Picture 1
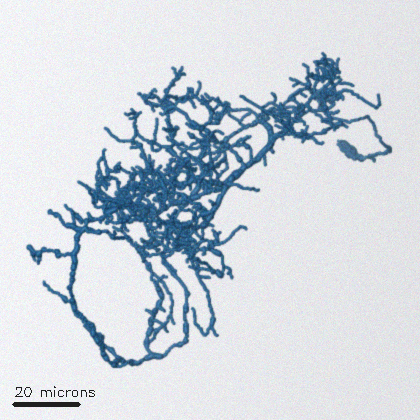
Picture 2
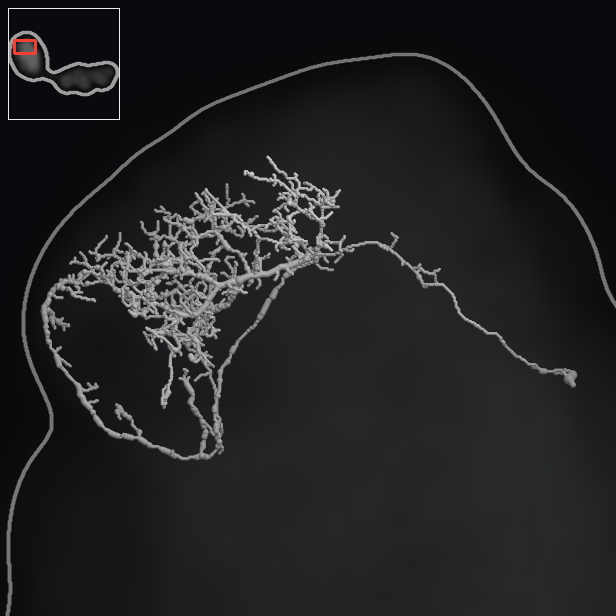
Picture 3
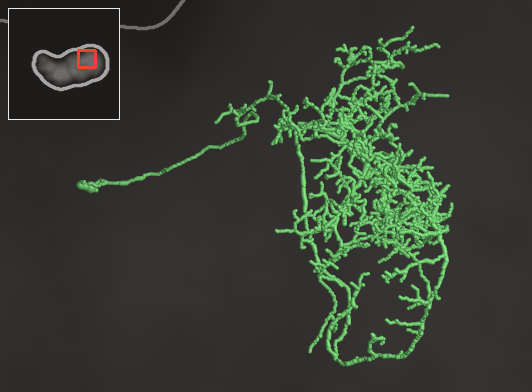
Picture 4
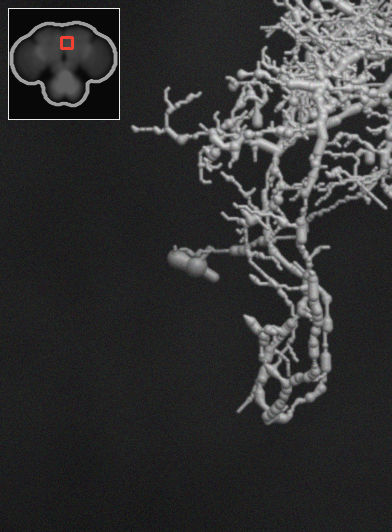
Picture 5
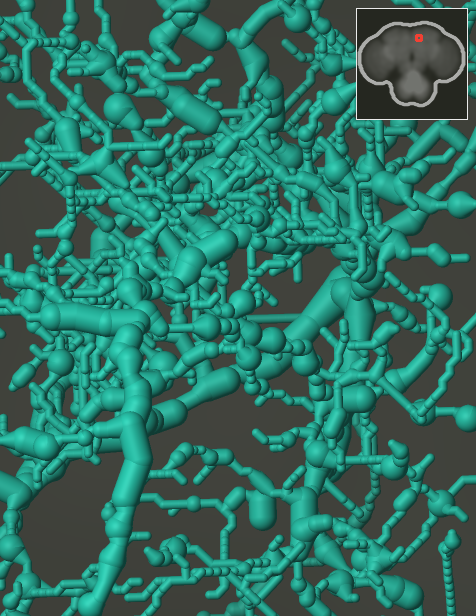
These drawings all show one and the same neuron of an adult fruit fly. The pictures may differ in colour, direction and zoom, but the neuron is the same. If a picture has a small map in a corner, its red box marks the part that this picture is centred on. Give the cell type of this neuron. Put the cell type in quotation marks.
"CRE077"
